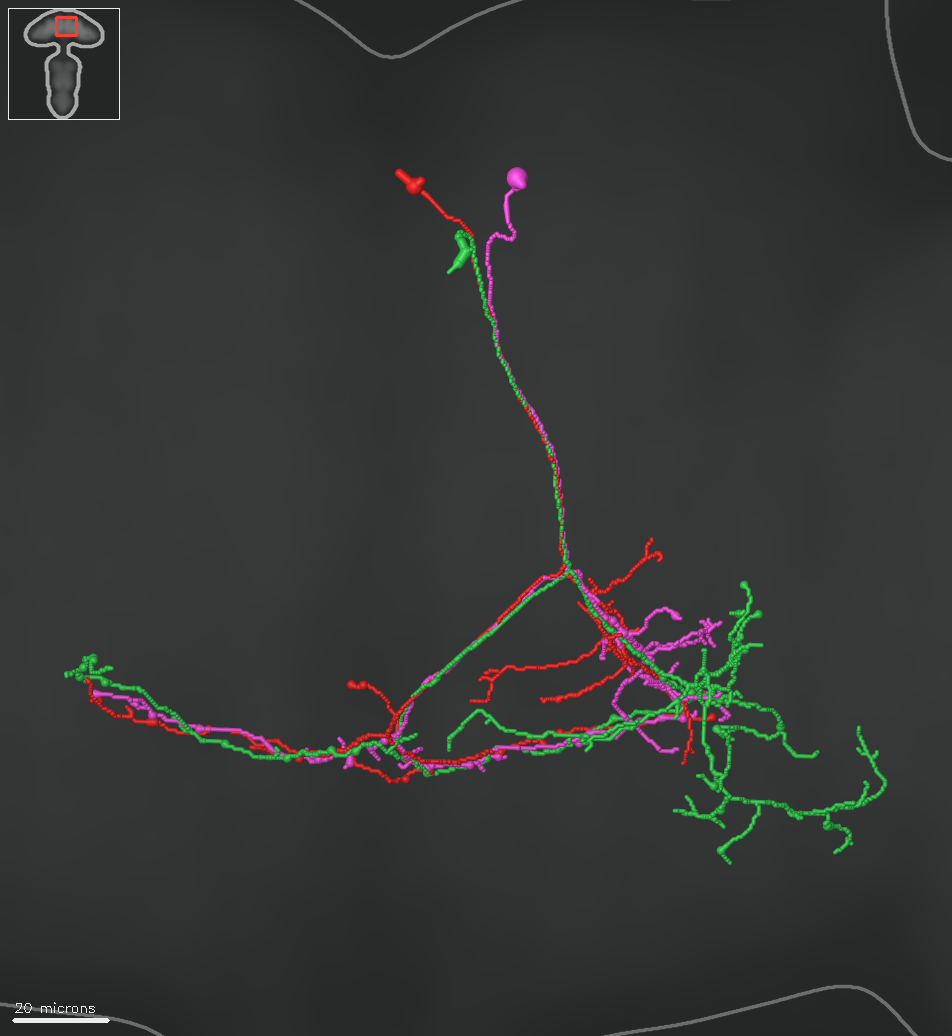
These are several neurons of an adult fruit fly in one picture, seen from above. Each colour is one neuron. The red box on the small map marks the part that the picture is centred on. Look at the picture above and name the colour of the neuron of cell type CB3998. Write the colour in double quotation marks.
"magenta"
